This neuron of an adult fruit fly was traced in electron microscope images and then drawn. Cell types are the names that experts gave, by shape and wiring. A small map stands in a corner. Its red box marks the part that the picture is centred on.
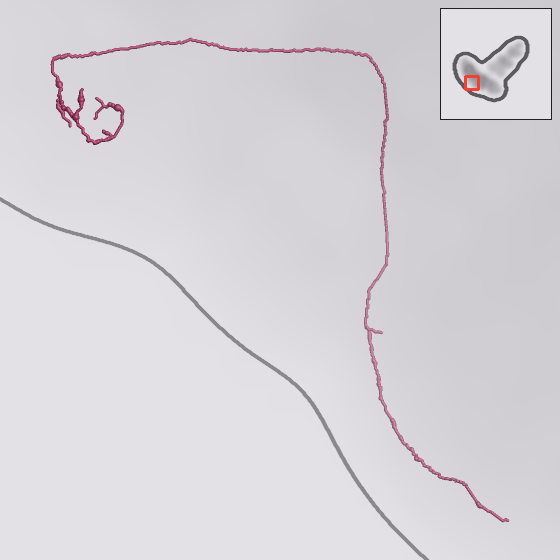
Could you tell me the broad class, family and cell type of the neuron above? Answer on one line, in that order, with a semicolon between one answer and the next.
sensory neuron entering the brain; class olfactory; ORN_DA2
